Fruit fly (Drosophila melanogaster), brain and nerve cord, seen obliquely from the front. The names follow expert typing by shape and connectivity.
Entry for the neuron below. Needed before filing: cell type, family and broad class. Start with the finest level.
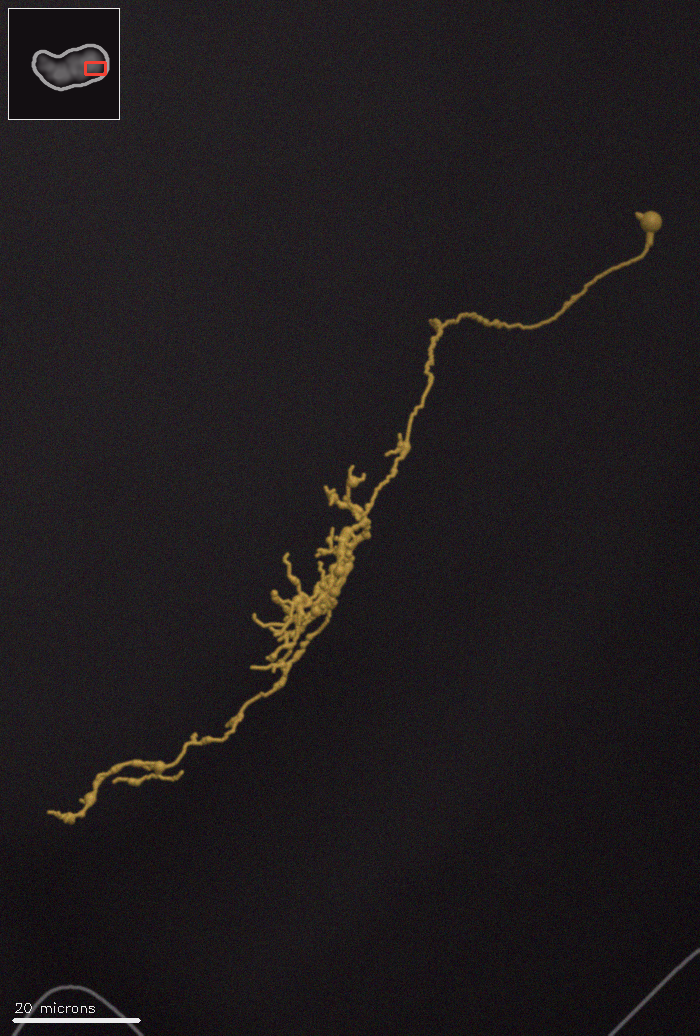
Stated: Tm24; Tm; optic-lobe intrinsic neuron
